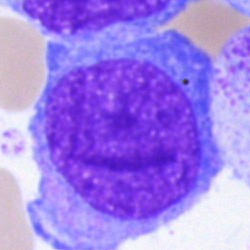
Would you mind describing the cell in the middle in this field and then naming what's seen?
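The lower half of the nucleus is crossed by a dark horizontal crease. Chromatin is finely granular with small pale speckles, not coarsely clumped. Blue cytoplasm forms a rim widest below the nucleus, with a few fine pinkish granules at lower left. This cell is a blast.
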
